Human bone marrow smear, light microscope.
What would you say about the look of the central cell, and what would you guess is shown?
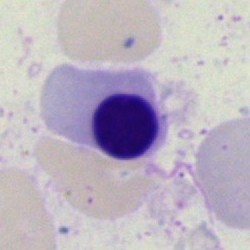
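Outline irregular and angular, not smoothly round. Nucleus off-centre, toward lower right. Chromatin very dark and evenly condensed, almost no visible texture. No nucleoli seen. Cell: erythroblast.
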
